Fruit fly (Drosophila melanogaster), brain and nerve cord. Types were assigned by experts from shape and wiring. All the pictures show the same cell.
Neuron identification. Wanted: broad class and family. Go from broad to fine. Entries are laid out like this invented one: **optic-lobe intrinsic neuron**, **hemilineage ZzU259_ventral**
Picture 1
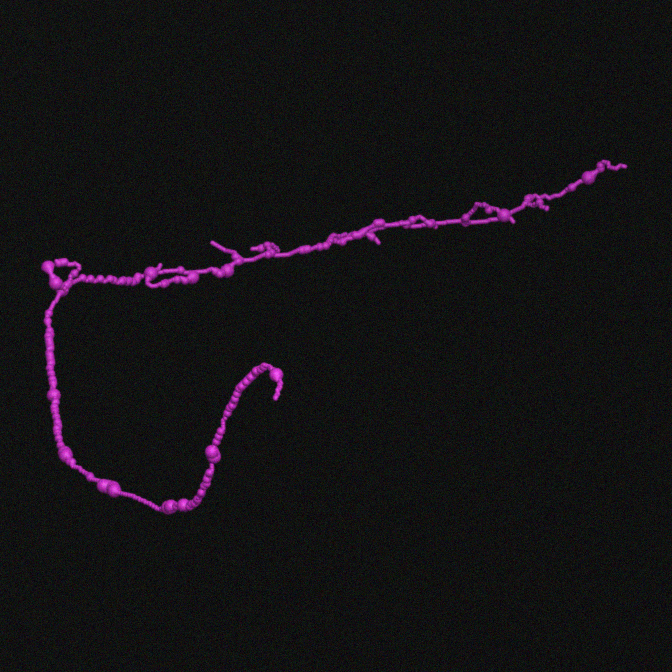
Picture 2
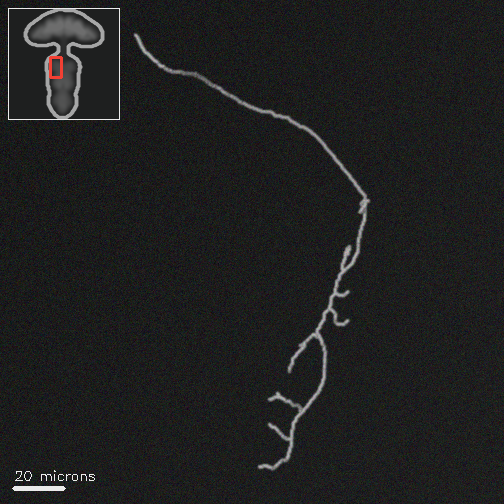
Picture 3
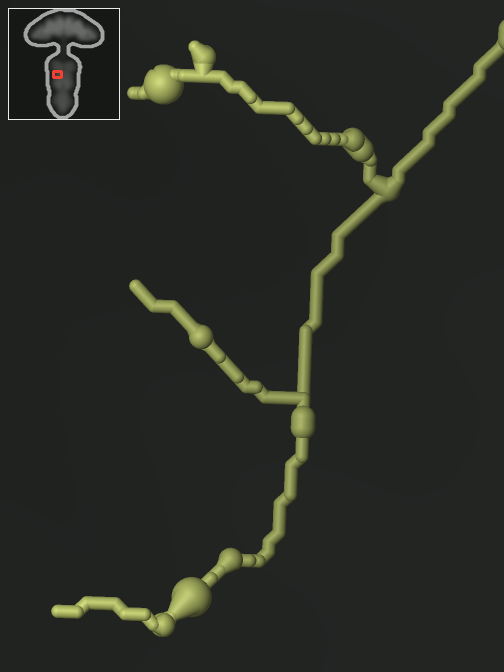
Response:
**sensory neuron entering the nerve cord**, **class mechanosensory tactile**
